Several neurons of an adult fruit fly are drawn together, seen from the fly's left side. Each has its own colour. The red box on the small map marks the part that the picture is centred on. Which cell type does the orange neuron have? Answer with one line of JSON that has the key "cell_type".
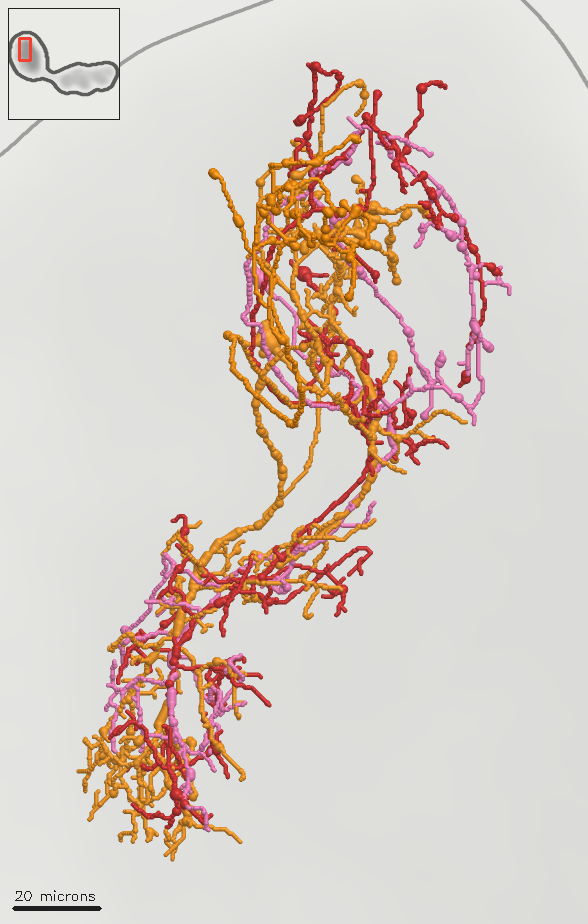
{"cell_type": "AVLP024_c"}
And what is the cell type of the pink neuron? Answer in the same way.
{"cell_type": "AVLP028"}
